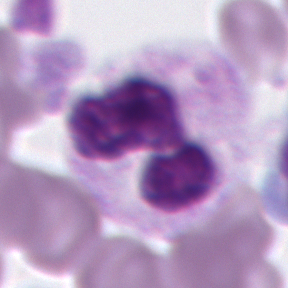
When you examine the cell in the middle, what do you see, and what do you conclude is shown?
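See how the nucleus comes in two lobes joined by a narrow link, the larger one up at the upper left and the smaller, rounder one down at the lower right. Its chromatin is dark purple and coarsely clumped, and fine pinkish-violet granules lie scattered through the cytoplasm. That's a segmented neutrophil.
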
